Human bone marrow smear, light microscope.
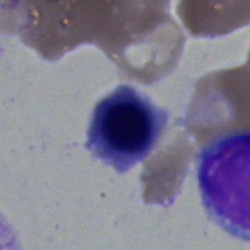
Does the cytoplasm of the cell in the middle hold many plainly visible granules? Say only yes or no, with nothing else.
No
